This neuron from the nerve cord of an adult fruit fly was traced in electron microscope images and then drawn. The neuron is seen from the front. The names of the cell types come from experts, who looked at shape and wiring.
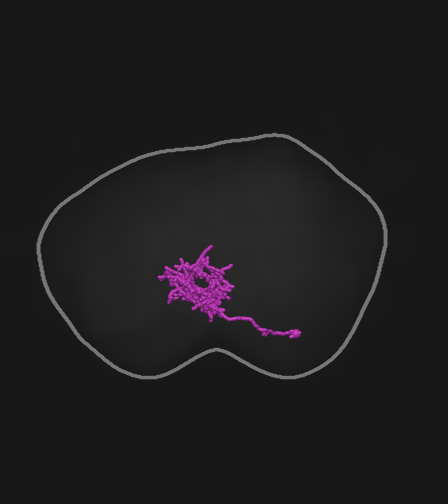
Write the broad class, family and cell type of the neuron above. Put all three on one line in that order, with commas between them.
nerve-cord intrinsic neuron, hemilineage 13B, IN13B044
